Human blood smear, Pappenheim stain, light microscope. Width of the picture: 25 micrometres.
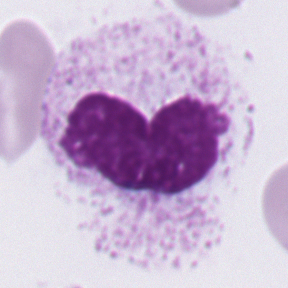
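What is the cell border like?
It's ill-defined, with loose granules scattered at its edge instead of a sharp membrane line.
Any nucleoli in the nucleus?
None can be seen.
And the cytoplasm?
Numerous pink-violet granules fill it all around the nucleus, lying beside it without hiding its outline.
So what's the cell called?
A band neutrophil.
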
